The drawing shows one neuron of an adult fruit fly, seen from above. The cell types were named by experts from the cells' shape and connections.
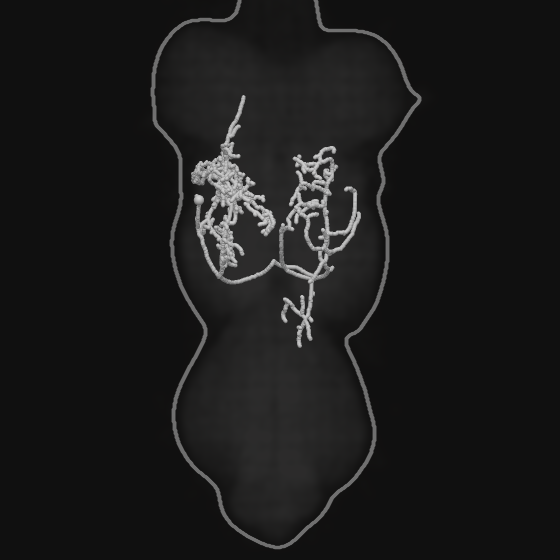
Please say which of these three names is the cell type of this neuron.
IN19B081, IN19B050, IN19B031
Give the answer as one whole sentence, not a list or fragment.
The cell type that this neuron has is IN19B031.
